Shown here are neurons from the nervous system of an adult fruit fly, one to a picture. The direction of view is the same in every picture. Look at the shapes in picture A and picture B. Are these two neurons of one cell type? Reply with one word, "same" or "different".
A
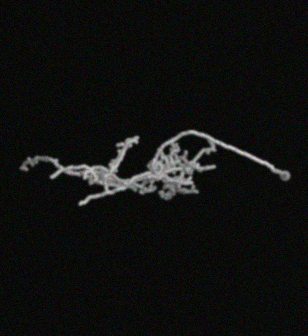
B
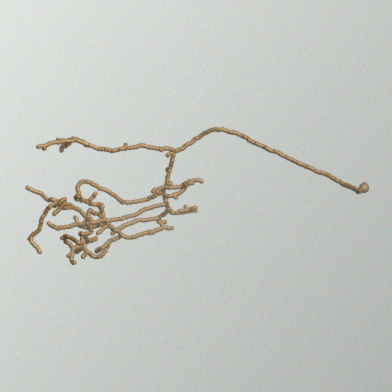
different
